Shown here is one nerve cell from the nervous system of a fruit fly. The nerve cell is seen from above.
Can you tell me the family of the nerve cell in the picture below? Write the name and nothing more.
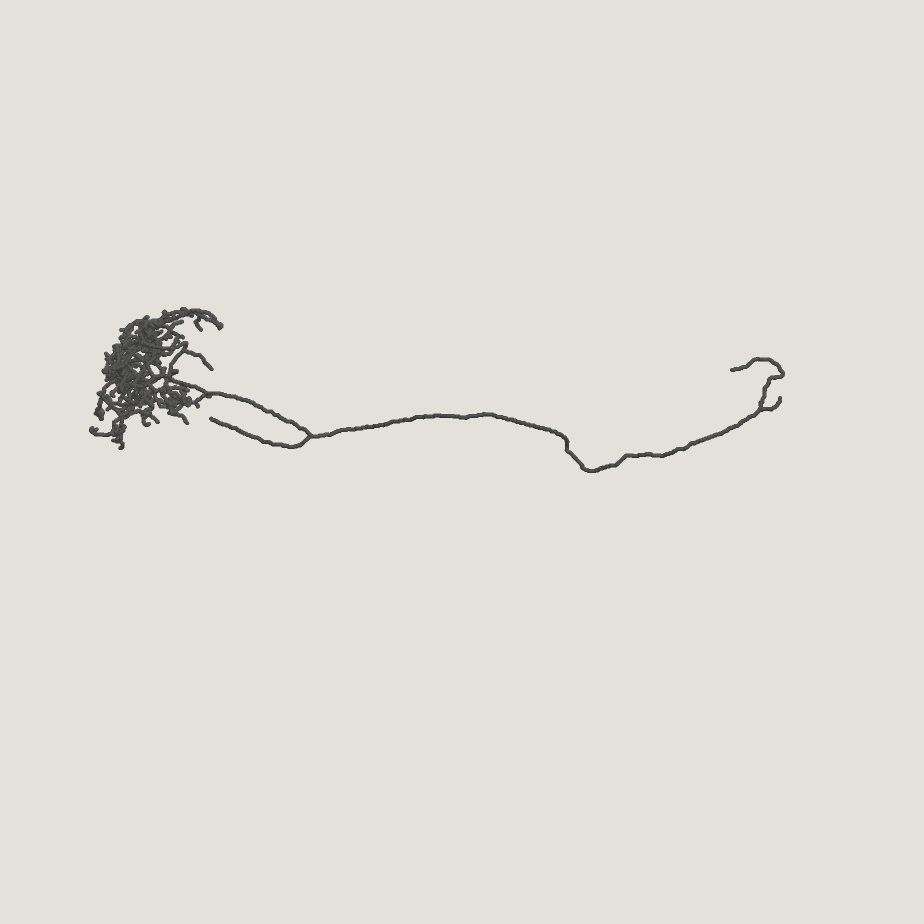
hemilineage VLPl&p2_lateral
